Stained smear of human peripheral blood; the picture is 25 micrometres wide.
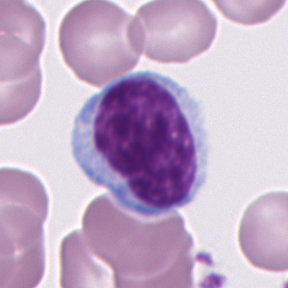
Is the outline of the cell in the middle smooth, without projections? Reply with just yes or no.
No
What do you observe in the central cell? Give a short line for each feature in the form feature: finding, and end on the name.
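Position of nucleus: off-centre, toward the right side of the cell
Chromatin: dark purple and coarsely clumped, with small paler patches
Nucleoli: none distinctly visible
Cytoplasmic granules: none visible
Conclusion: typical lymphocyte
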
